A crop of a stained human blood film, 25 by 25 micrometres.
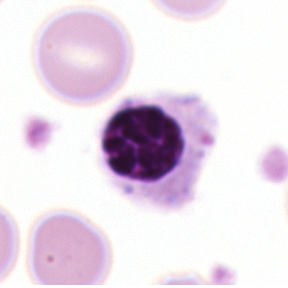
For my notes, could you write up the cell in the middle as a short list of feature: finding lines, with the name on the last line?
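Chromatin: dense, clumped into coarse dark blocks
Nucleoli: none that you can see
Granules: just a few scattered reddish-purple ones in the cytoplasm
Vacuoles: none in the cytoplasm
Cell type: normoblast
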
